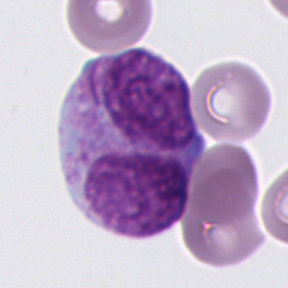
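Atypical promyelocyte, nucleated cell at centre of a stained peripheral blood smear. Outline smooth and oval, taller than wide. Two nuclear lobes toward the right side. Cytoplasm pale bluish-lilac, widest on the left, with fine scattered purplish-pink granules.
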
